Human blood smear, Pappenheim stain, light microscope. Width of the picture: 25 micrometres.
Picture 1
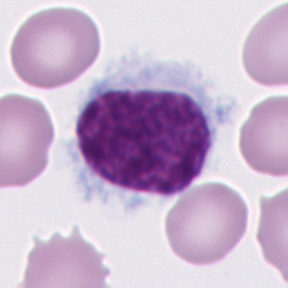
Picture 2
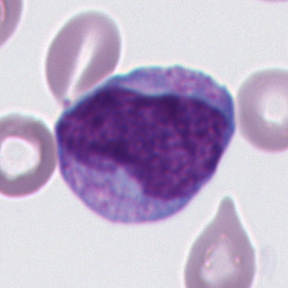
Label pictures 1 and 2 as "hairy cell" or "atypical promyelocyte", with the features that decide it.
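Picture 1 shows the hairy cell, and picture 2 shows the atypical promyelocyte. Surface: the hairy cell has a ragged, ill-defined outer edge with fine hair-like wisps projecting from it, whereas the atypical promyelocyte shows no distinct projections.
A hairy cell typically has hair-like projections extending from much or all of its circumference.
Cytoplasm: in the hairy cell it is pale blue and scantiest at the lower right side of the nucleus; in the atypical promyelocyte it holds scattered fine pinkish-violet granules and no clear vacuoles.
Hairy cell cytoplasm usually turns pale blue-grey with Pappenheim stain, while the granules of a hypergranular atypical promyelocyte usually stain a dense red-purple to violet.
Nucleus: the hairy cell shows no visible nucleoli; the atypical promyelocyte has a broad nucleus, wider than it is tall, of about 15 by 11 micrometres, filling about 60% of a cell that measures about 16 by 13 micrometres.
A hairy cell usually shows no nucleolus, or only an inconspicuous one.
Surroundings: a red cell lies against the lower right edge of the hairy cell, while red cells lie close around the atypical promyelocyte on several sides.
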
